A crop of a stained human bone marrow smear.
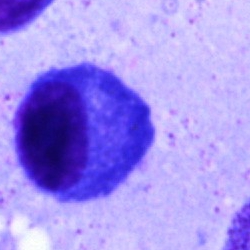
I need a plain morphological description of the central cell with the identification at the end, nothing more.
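First, the nuclear chromatin: dense and very dark purple. Next, the cytoplasm: deep blue and plentiful, about half of the cell. Then, right beside the nucleus, a paler area in the cytoplasm. This is a plasma cell.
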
